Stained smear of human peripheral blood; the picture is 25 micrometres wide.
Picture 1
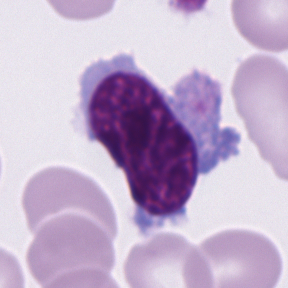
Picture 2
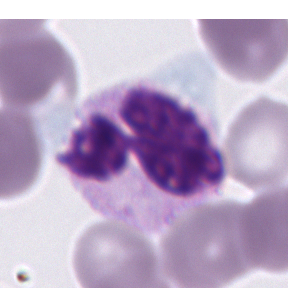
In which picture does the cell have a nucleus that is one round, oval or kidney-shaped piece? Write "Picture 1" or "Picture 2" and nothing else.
Picture 1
